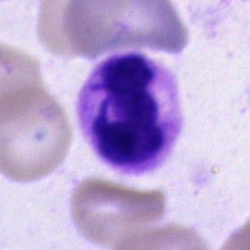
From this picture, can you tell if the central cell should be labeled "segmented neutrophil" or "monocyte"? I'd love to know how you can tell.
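It is a segmented neutrophil, not a monocyte. First, the nucleus is divided into several joined lobes.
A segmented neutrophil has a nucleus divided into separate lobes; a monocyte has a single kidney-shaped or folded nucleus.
Second, the cytoplasm is pale lilac-pink.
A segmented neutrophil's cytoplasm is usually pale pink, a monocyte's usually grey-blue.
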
